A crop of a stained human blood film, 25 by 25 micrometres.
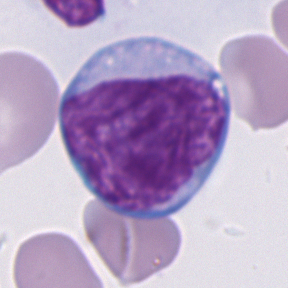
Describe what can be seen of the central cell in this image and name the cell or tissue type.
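This one's outline is smooth and roughly round, with no surface projections. The nucleus sits low, so the widest band of cytoplasm runs along the top, and its upper border goes nearly straight across the cell. The cytoplasm is pale blue, turning deeper blue at the margin. It's a myeloblast.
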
